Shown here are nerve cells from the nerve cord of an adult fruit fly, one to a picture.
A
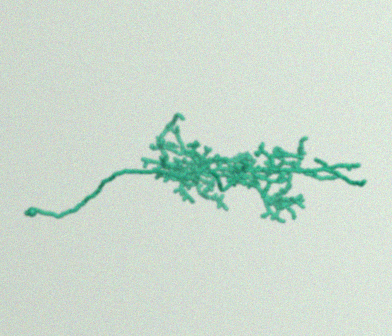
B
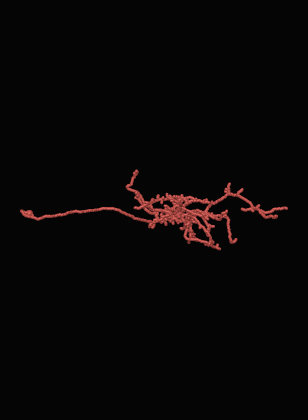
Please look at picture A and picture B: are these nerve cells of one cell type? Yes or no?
yes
